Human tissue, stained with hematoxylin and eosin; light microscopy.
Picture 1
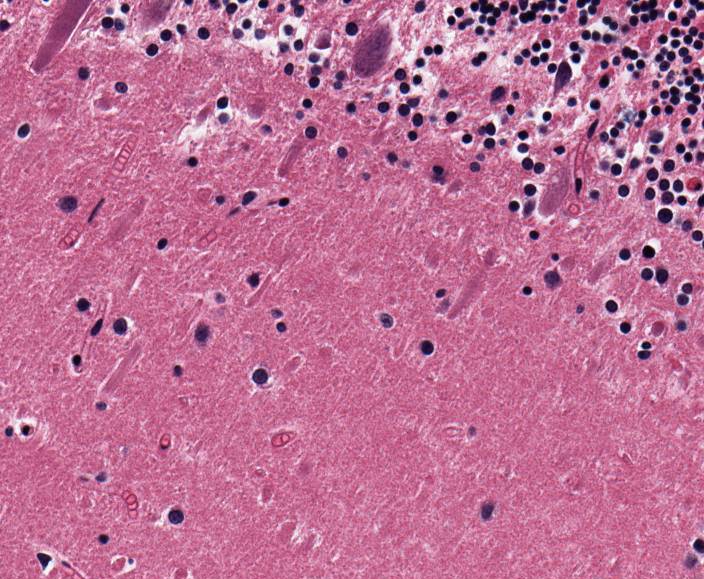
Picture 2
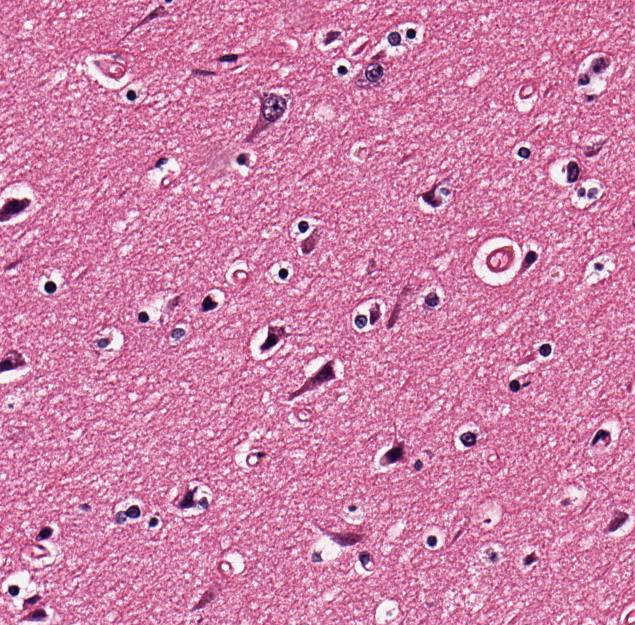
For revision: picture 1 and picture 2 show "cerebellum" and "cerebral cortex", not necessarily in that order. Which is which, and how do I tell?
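So: picture 1 is the cerebellum; picture 2 is the cerebral cortex. In picture 1, most of the field is pale pink, finely fibrillar neuropil with only sparse nuclei, which are small, round to oval and dark. The upper right corner is different: a dense zone of closely packed small, round, dark nuclei with very little visible cytoplasm. Picture 2 instead shows a fairly even, finely granular pink background with cells scattered singly or in small groups. Most cells are small with round dark nuclei; among them are larger triangular cell bodies with purplish cytoplasm tapering into a single process, one near the centre.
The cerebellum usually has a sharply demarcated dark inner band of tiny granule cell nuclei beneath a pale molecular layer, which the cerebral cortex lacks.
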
